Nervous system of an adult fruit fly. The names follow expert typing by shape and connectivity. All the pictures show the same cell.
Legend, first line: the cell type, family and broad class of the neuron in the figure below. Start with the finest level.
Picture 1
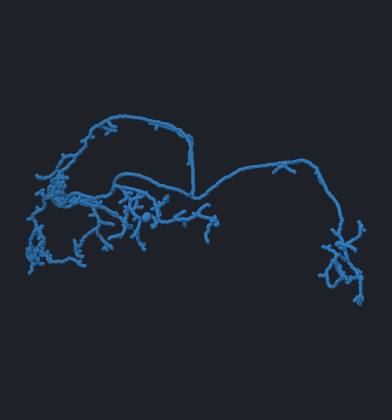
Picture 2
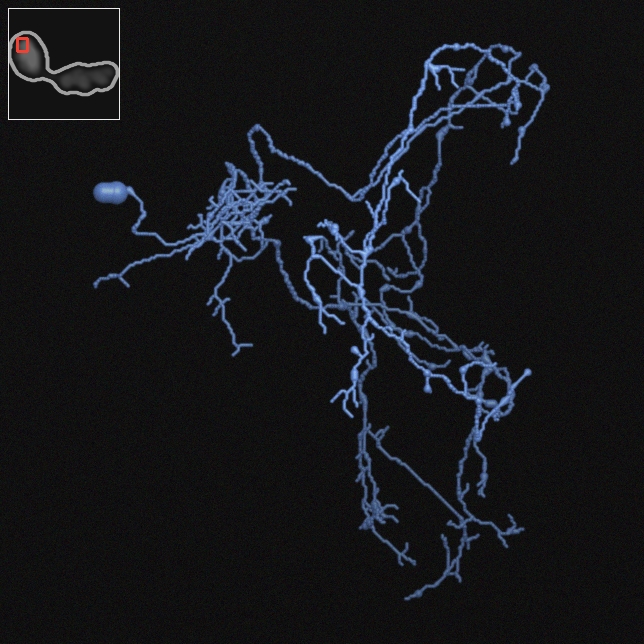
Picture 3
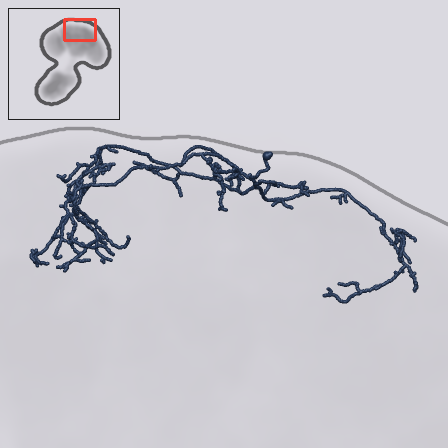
SMP719m; hemilineage SMPad1; central-brain intrinsic neuron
